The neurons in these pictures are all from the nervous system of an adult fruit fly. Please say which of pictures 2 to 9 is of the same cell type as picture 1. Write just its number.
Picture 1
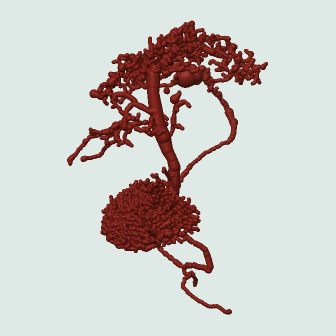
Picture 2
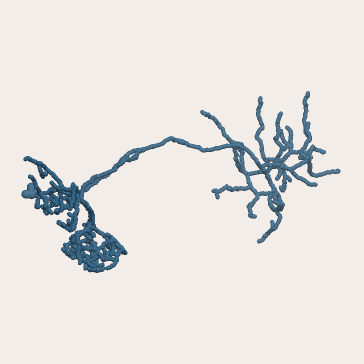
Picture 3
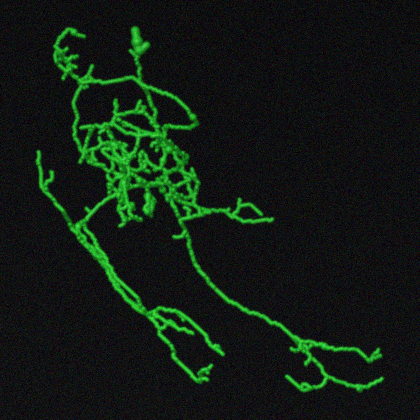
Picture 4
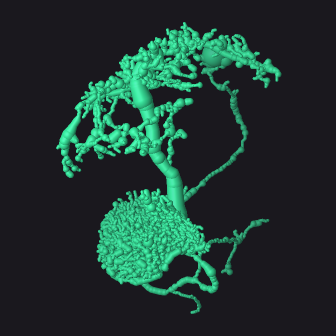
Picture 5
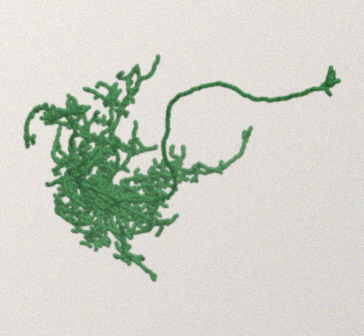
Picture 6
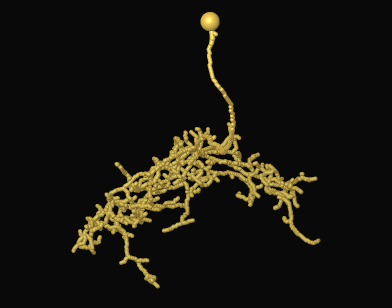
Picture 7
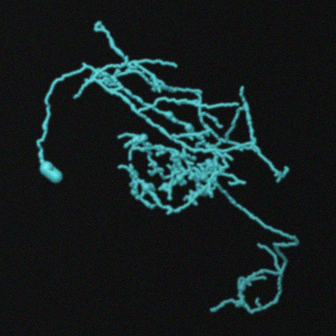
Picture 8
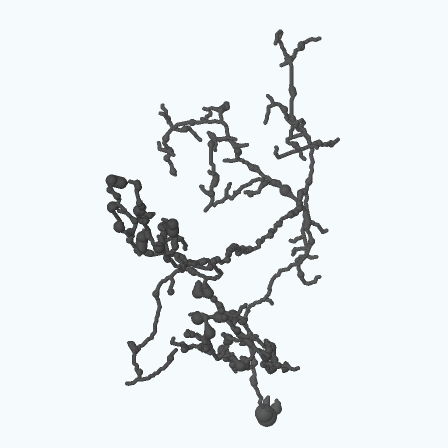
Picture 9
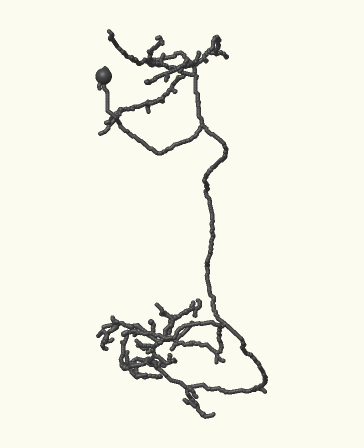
4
